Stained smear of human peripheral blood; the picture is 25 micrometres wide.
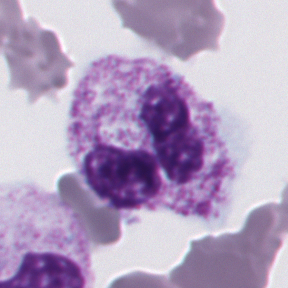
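Segmented neutrophil in the middle of the field, its nucleus divided into two lobes that occupy the lower and right parts of the cell. The chromatin is dark purple and coarsely clumped. The cell outline is roughly round.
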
